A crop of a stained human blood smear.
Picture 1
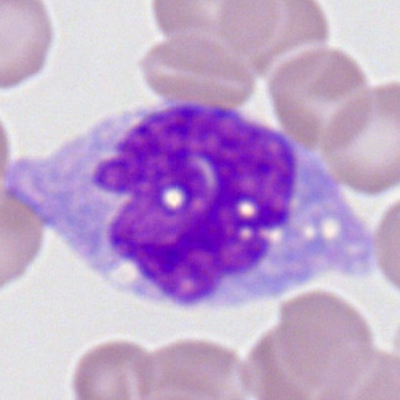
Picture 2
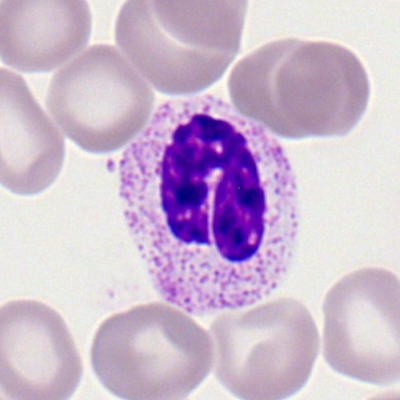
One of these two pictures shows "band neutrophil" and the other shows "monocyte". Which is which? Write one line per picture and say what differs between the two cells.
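In picture 1 we see a monocyte: No distinct granules are visible in the cytoplasm.
In picture 2 we see a band neutrophil: Fine pink-purple granules fill the cytoplasm.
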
